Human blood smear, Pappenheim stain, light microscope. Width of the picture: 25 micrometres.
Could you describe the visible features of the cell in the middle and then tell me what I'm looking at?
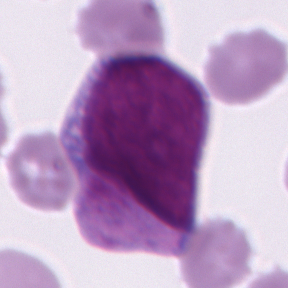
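Let's begin with the nucleus: it measures about 16 by 12 micrometres and takes up about 70% of the cell's area. Its chromatin is finely grained and evenly spread, with no coarse dark clumps. Now turn to the cytoplasm, which lies mostly as a wide band on the lower left side of the nucleus. It is a pale violet, much lighter than the nucleus, and shows only a fine, faint granularity without any large coarse granules. This cell is a myeloblast.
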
